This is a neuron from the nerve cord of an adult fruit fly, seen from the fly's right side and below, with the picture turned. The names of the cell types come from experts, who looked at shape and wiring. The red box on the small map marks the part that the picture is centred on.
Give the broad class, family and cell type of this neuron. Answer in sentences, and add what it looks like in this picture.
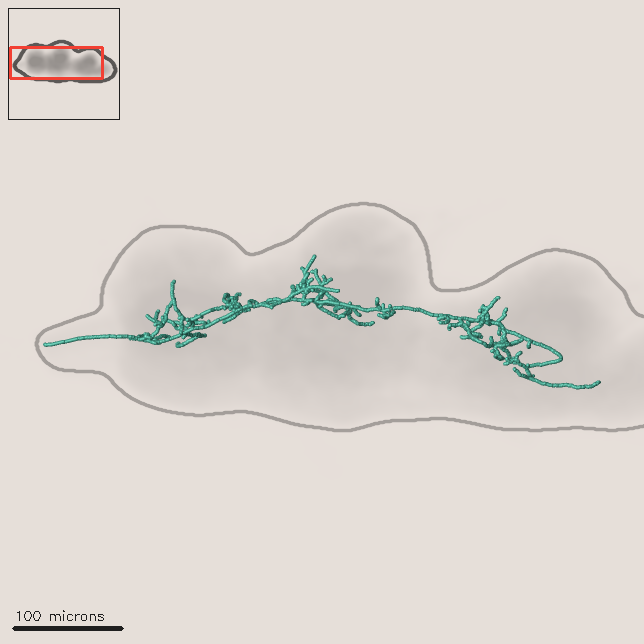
This is a descending neuron. Its family is DNd. It is of cell type DNd05. No cell body is drawn. From left to right in the picture it spans about 500 microns. The picture shows dozens of branch ends.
